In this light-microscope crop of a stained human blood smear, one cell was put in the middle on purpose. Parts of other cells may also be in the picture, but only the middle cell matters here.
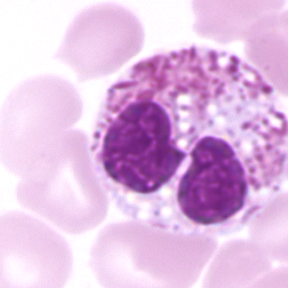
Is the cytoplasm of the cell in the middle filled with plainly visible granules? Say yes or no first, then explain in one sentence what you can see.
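Yes. Coarse pink-red granules fill the cytoplasm, most densely in its upper part.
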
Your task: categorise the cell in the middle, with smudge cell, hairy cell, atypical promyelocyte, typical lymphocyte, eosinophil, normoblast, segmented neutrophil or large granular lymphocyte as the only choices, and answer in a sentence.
The cell at the centre of the field is an eosinophil.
